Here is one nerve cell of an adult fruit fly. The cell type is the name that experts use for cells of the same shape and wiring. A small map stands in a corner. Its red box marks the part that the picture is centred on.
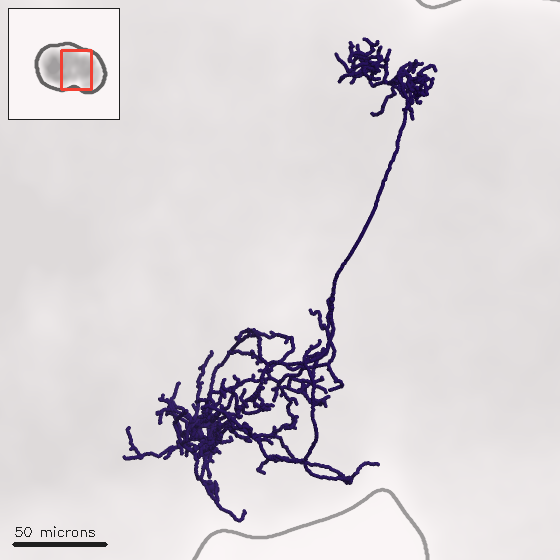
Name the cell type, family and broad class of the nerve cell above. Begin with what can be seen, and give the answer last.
From top to bottom in the picture it spans about 250 microns. Dozens of branch ends can be seen. It is of cell type GNG101. The family is hemilineage LB5. Its broad class is central-brain intrinsic neuron.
